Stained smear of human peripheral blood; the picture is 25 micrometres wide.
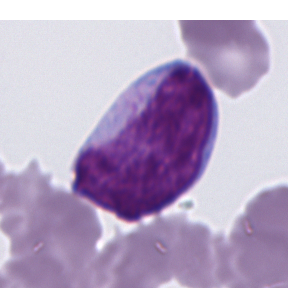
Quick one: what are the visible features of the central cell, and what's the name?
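Looking at the shape: a smooth-edged oval, about 15 by 10 micrometres, its long axis running from lower left to upper right. Nothing projects from the edge, no blebs. The nucleus takes up about 80% of the cell's area, leaving cytoplasm only as a narrow crescent along its upper-left side, and I see no granules there. The cell is a myeloblast.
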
